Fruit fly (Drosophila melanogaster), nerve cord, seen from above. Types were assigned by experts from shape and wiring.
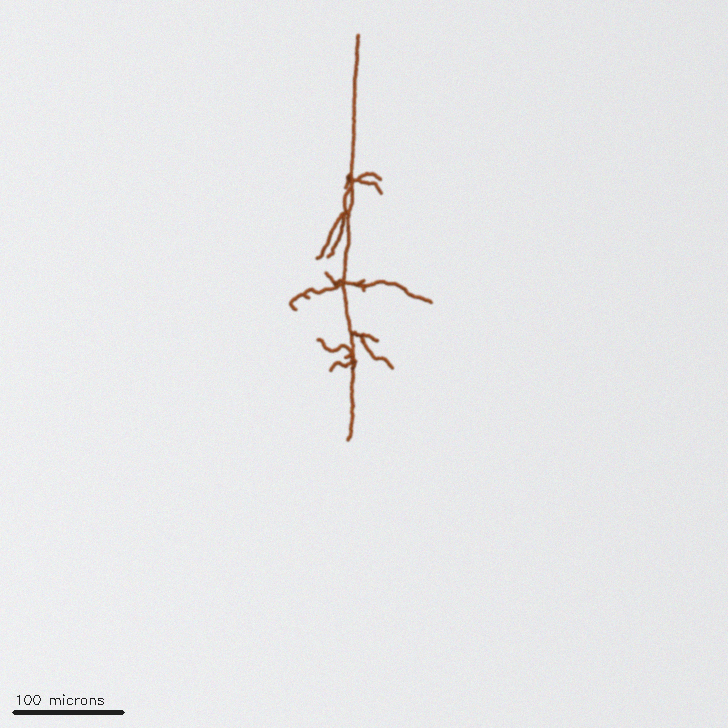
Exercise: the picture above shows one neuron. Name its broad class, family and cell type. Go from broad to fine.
descending neuron; hemilineage WEDd1; DNa07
